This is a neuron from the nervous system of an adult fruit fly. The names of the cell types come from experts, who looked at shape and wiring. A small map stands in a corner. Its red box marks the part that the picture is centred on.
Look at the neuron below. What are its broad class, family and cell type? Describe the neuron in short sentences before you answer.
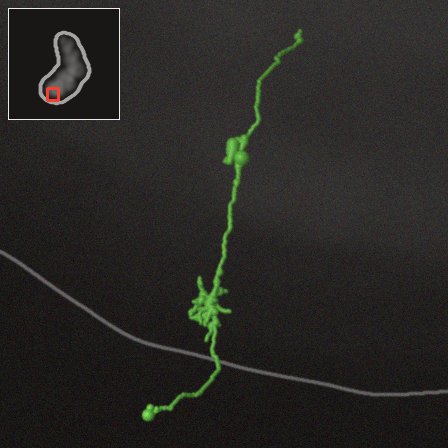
As drawn here it is more than twice as tall as it is wide. This is an optic-lobe intrinsic neuron. The family is Tm. Its cell type is Tm1.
